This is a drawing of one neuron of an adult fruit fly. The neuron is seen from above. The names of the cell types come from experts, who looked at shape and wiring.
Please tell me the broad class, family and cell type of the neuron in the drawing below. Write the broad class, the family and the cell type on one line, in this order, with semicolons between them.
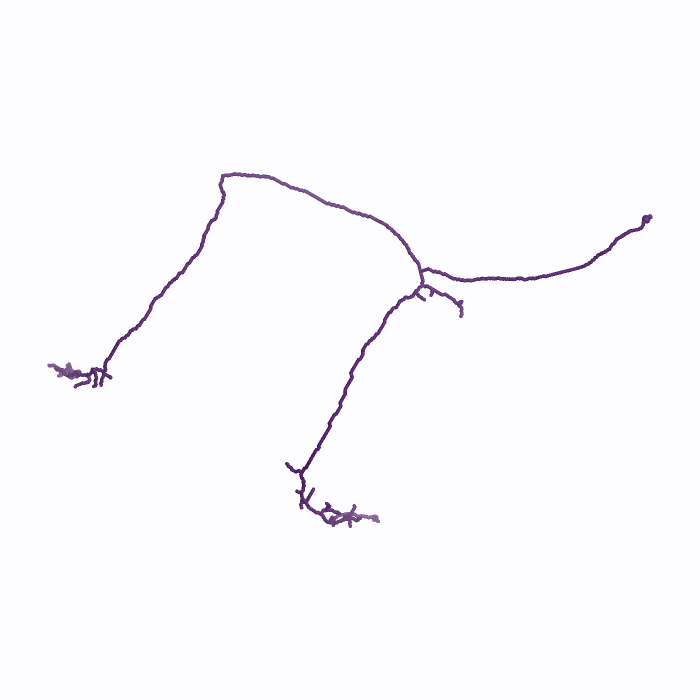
central-brain intrinsic neuron; hemilineage AOTUv3_ventral; PS087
